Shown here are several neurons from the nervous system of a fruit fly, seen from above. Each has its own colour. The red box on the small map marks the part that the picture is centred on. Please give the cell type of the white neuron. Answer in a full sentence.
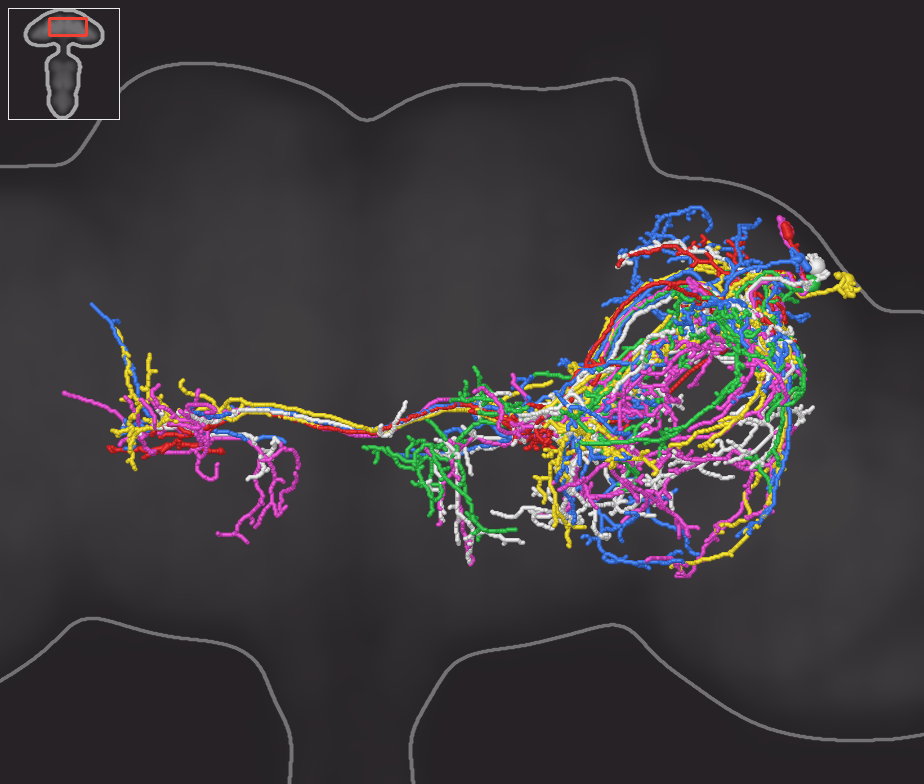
The cell type is CL071_a.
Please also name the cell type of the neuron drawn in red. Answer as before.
The cell type is CL097.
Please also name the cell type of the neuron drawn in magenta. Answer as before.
The cell type is CL073.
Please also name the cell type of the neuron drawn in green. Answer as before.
The cell type is CL072.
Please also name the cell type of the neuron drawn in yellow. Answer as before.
The cell type is CL070_a.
